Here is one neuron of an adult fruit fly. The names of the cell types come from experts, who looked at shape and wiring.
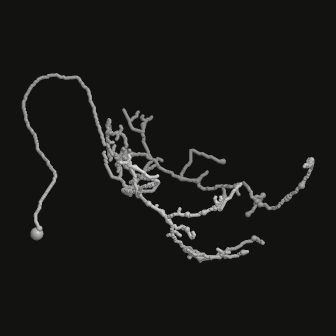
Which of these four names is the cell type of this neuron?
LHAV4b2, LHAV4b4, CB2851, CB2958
CB2958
